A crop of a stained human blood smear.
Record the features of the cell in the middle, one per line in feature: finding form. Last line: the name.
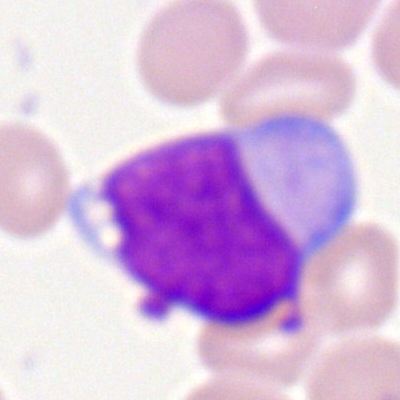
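Nucleus: fills most of the cell
Chromatin: dark purple, coarsely clumped, mottled
Cytoplasm: mostly to the right of the nucleus
Lower edge: small rounded knobs projecting
Name: myeloblast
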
